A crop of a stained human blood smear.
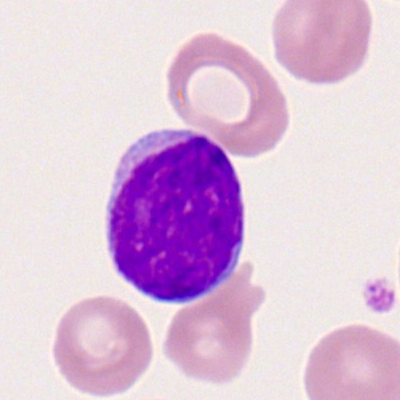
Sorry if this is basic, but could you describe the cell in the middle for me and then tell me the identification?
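Outline: the cell is oval, a little taller than it is wide, with a smooth border. The nucleus takes up almost the entire cell, so only a scant rim of cytoplasm remains. That thin rim is pale blue and shows mostly at the upper left edge. Within the nucleus, no distinct nucleoli are visible. This cell is a lymphocyte.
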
